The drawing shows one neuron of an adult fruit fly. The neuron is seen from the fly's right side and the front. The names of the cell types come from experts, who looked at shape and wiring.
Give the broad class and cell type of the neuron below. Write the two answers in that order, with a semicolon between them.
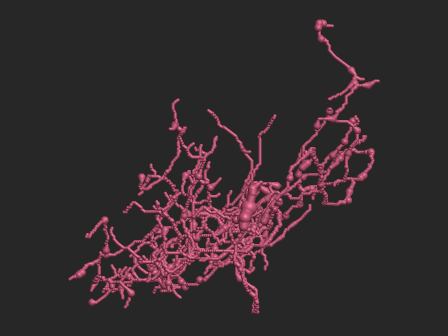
central-brain intrinsic neuron; GNG254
